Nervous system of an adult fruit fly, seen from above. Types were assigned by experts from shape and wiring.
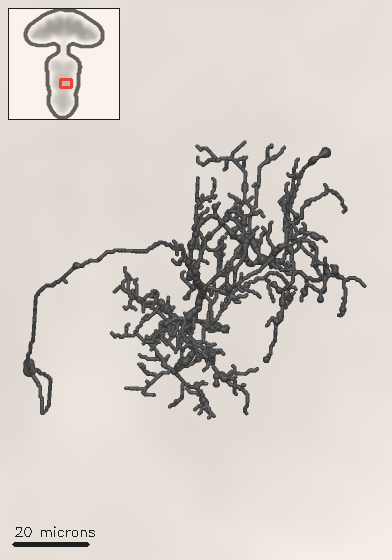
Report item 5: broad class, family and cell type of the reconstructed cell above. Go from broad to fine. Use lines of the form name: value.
broad class: nerve-cord intrinsic neuron
family: hemilineage 12B
cell type: IN12B034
